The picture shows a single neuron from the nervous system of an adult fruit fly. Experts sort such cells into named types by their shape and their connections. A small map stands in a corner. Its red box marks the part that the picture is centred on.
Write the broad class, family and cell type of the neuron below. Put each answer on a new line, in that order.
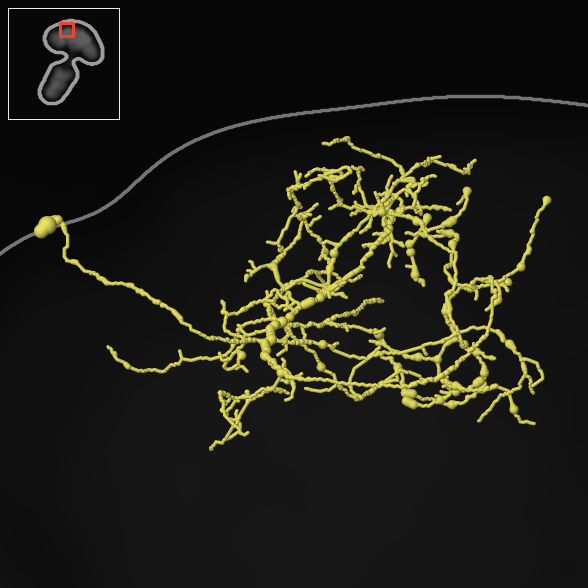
central-brain intrinsic neuron
hemilineage SLPal1
CB3506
